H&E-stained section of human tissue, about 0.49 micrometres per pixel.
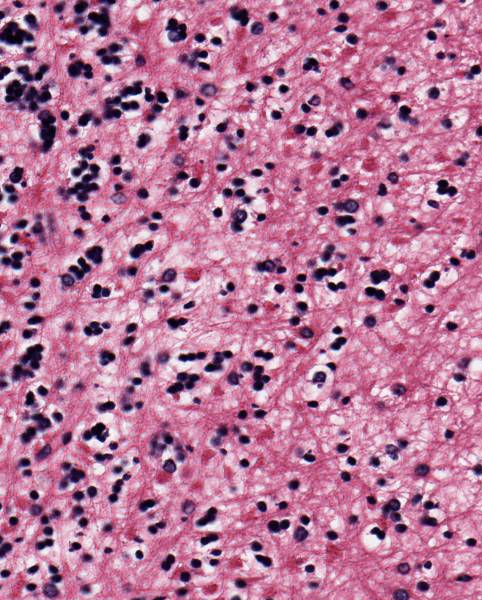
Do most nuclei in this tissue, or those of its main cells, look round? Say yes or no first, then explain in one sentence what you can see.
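Yes. Most nuclei are small, round and darkly stained.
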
